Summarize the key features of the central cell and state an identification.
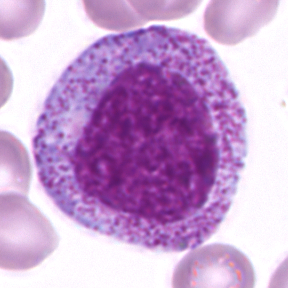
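Deep purple and mottled, the chromatin has a moderately coarse pattern. The cytoplasm forms a moderate rim, widest on the left side of the nucleus, and is crowded with many small purple-red granules. To the left of the nucleus lies a paler area with fewer granules. The cell is a myelocyte.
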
